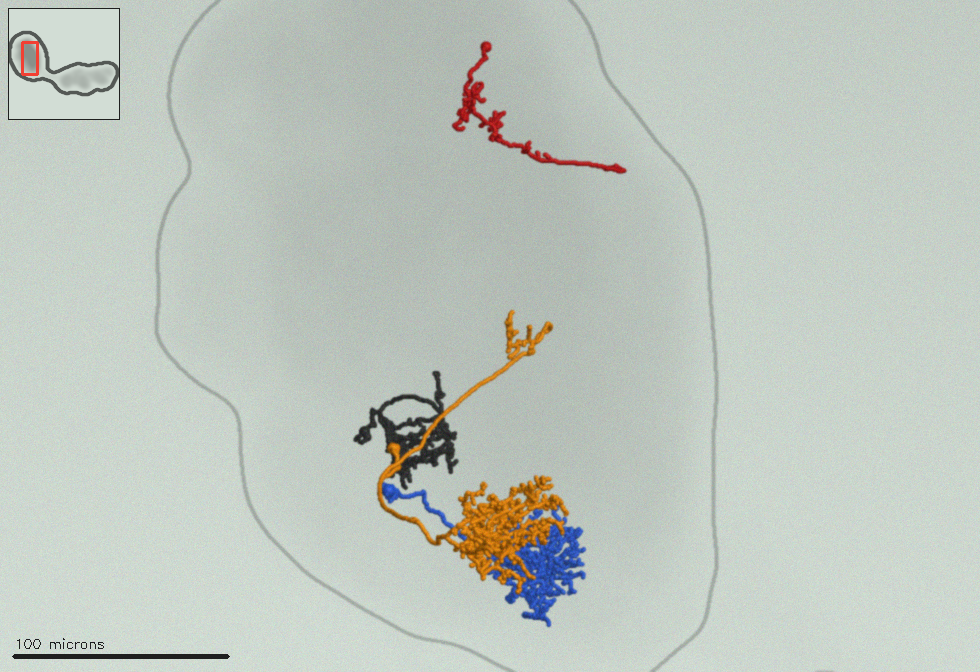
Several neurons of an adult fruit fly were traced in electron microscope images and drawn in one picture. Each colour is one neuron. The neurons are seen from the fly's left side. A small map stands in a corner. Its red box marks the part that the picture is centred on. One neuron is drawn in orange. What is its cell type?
MeLo1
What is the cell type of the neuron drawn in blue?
Dm1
